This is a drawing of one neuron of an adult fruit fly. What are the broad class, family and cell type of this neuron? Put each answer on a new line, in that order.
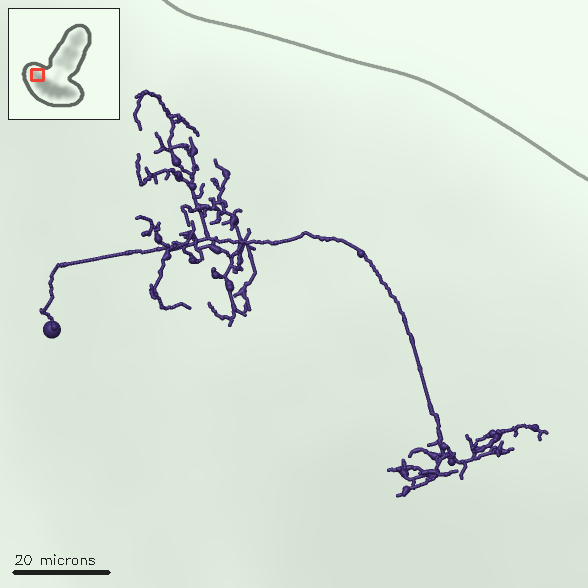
optic-lobe intrinsic neuron
Tm
Tm34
